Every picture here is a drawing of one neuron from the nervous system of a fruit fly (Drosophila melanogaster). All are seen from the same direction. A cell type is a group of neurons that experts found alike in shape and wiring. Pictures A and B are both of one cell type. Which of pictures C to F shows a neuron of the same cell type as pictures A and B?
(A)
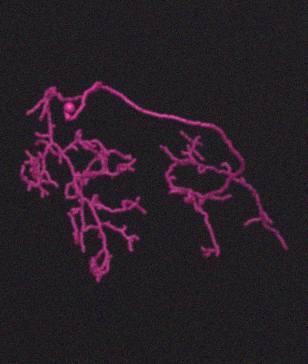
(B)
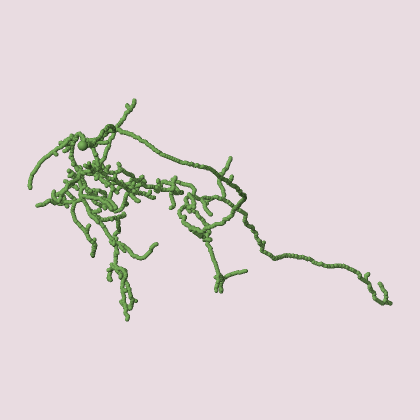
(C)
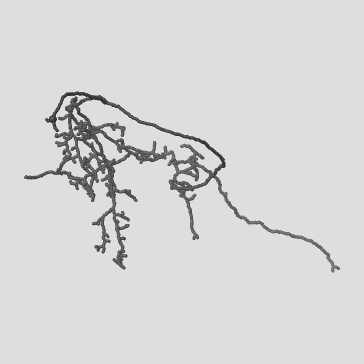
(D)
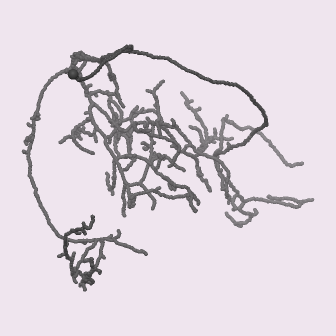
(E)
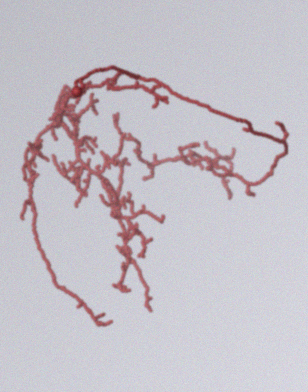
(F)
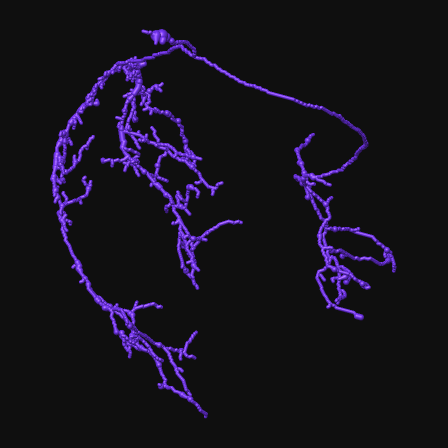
C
